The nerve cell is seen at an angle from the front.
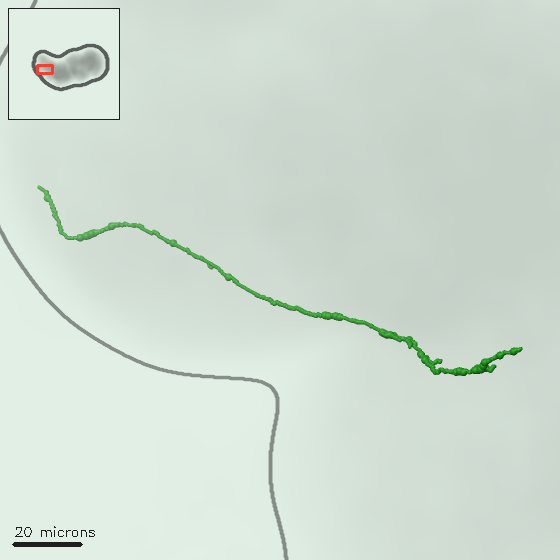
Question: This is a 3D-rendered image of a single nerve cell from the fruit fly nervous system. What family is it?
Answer: class mechanosensory proprioceptive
